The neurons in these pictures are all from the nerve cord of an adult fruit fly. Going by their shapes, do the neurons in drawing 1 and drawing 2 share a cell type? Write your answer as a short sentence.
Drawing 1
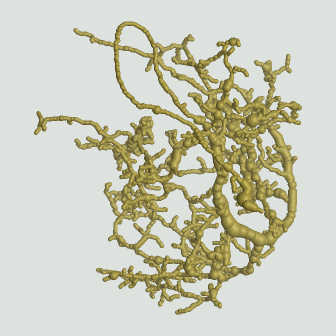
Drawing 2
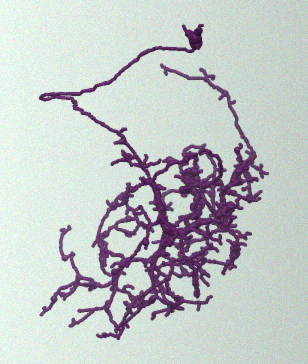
They are of the same cell type.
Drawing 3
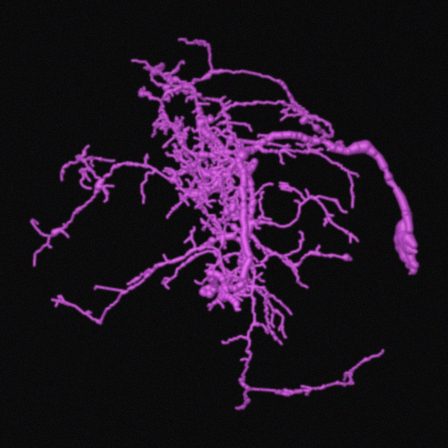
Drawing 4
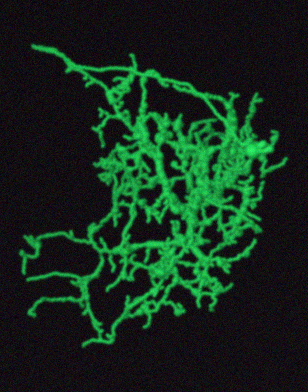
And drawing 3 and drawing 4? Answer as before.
They are of different cell types.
